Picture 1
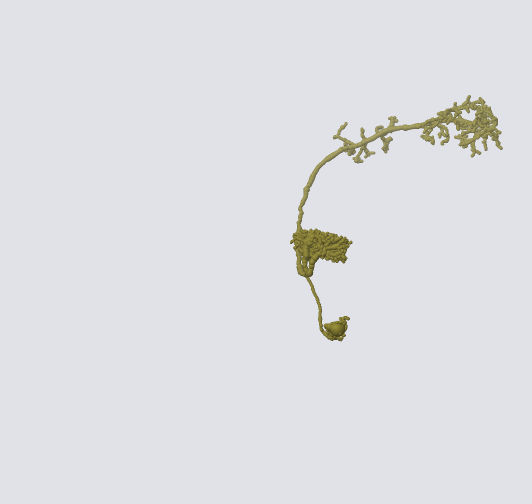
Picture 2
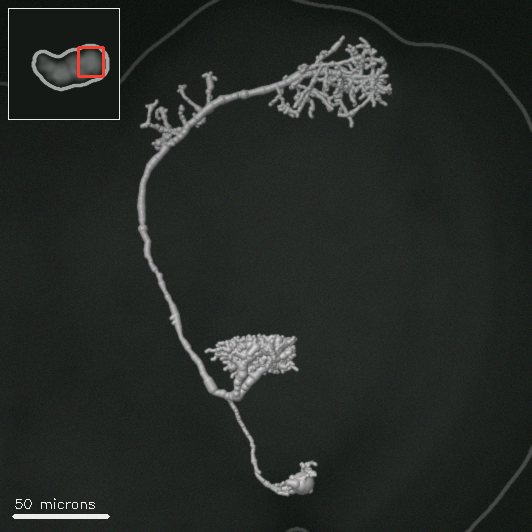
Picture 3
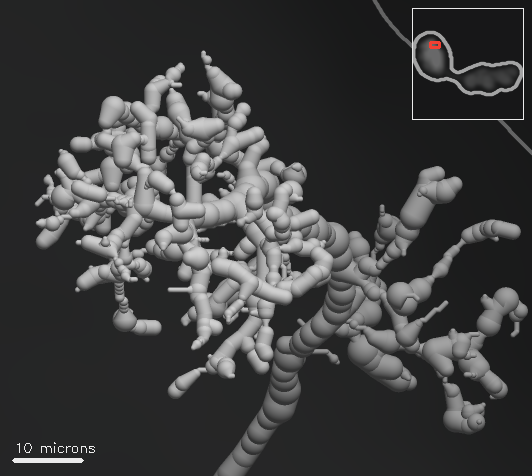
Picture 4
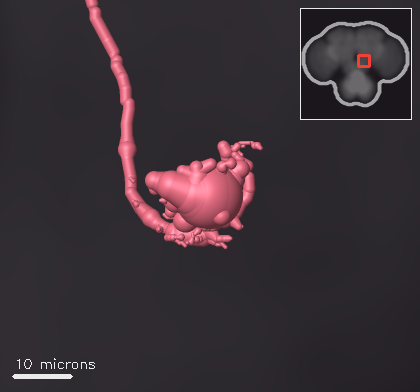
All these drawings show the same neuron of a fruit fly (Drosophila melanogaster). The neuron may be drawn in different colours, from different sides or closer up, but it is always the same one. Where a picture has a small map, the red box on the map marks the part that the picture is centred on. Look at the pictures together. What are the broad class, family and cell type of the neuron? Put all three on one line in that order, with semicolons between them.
central-brain intrinsic neuron; class ALPN; DP1m_adPN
